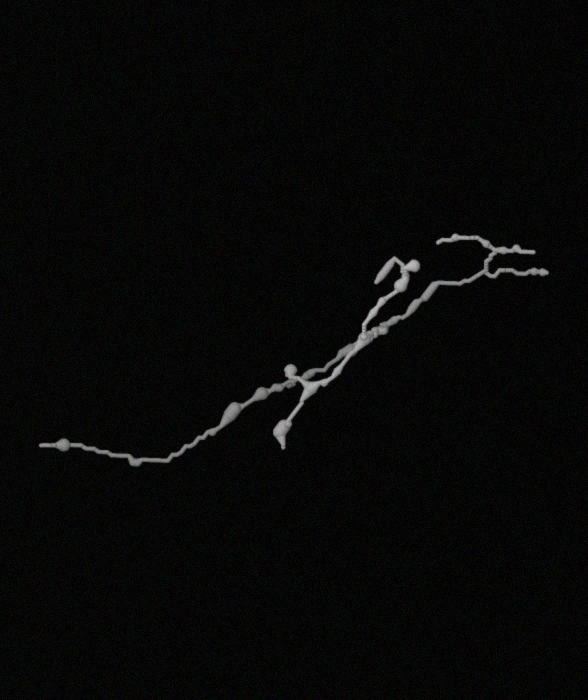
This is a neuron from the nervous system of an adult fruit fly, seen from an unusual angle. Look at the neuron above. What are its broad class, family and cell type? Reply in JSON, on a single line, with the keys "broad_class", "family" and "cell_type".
{"broad_class": "sensory neuron entering the nerve cord", "family": "class mechanosensory tactile", "cell_type": "SNta38"}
